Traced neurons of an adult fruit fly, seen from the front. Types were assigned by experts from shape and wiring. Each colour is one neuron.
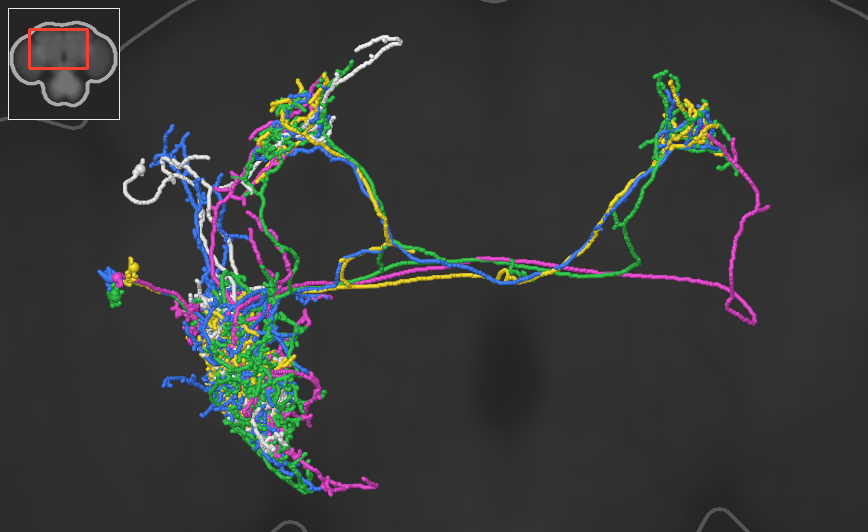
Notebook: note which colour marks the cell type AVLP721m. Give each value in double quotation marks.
"green"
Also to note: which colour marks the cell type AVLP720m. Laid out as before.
"blue"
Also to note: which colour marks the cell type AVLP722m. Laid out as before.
"magenta"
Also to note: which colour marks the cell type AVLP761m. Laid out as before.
"white"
